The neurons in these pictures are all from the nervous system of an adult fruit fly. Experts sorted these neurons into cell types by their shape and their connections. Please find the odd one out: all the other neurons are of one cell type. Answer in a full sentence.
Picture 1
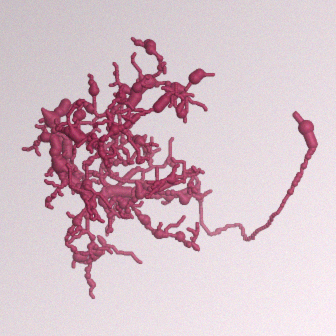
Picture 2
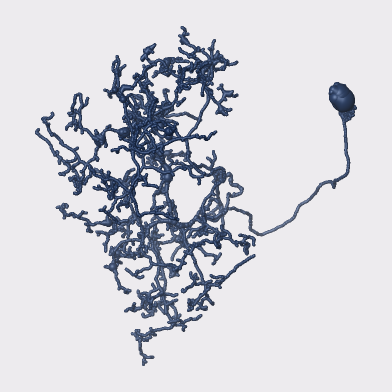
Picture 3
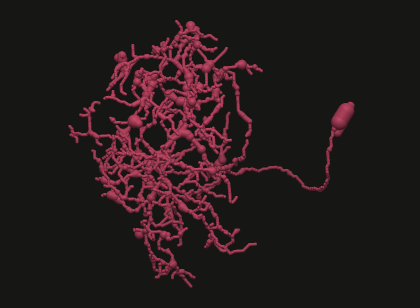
The neuron in picture 1 is of another cell type than the rest.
